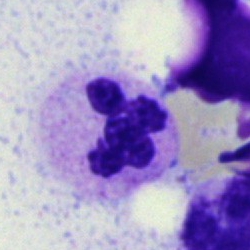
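Segmented neutrophil (central cell), stained bone marrow smear. Outline roughly round. Chromatin dark purple, densely clumped. Cytoplasm pale pink-lilac, fine and faintly granular in texture.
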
